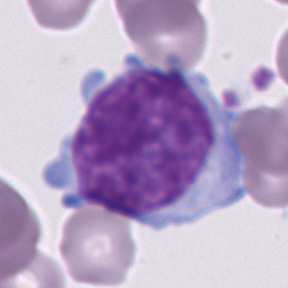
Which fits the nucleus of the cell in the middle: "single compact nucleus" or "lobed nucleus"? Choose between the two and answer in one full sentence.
What its nucleus forms is one compact round, oval or kidney-shaped mass.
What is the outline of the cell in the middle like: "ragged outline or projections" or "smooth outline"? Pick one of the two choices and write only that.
Ragged outline or projections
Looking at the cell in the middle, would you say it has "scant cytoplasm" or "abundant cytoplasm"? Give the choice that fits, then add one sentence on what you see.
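Scant cytoplasm. The nucleus fills most of the cell.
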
